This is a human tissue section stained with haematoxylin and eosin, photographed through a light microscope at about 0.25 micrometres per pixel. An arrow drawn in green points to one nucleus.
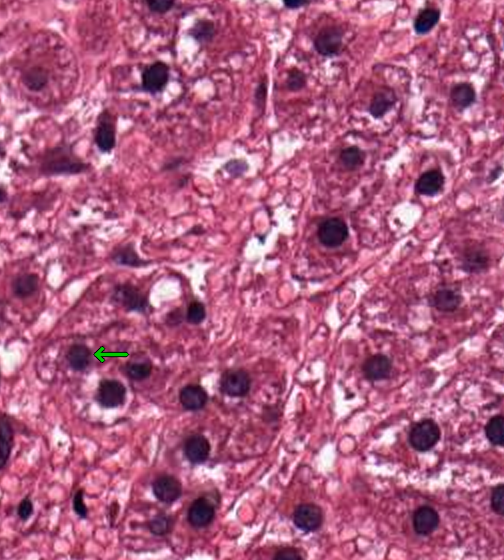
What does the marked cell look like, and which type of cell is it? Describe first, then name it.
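The nucleus is round, dark and evenly stained, with a smooth edge. The cytoplasm is pink and finely bubbly, with many small clear vacuoles. The cell lies closely packed among other cells with pink, vacuolated cytoplasm, forming a sheet. Type of cell: adrenal cortical cell.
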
